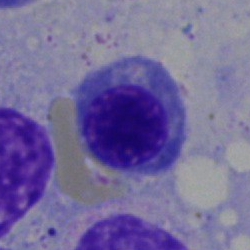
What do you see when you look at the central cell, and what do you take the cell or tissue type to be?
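First, the nucleus: it's off-centre, and the band of cytoplasm above it is wider than the one below. I see no distinct nucleolus in it. The cytoplasm itself is blue, and I find no granules there. It is an erythroblast.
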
